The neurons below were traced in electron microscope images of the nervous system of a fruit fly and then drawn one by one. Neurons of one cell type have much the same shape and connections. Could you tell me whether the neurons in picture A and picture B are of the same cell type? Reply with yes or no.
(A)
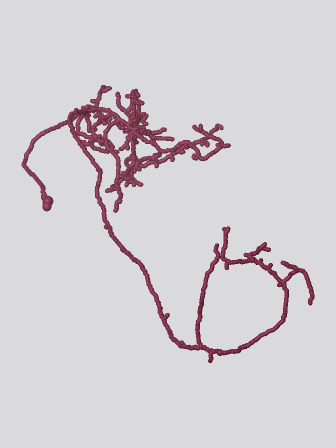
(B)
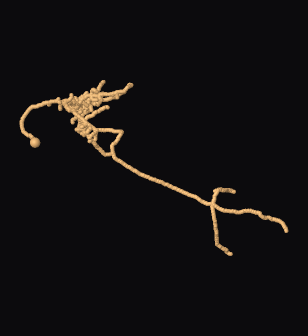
no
